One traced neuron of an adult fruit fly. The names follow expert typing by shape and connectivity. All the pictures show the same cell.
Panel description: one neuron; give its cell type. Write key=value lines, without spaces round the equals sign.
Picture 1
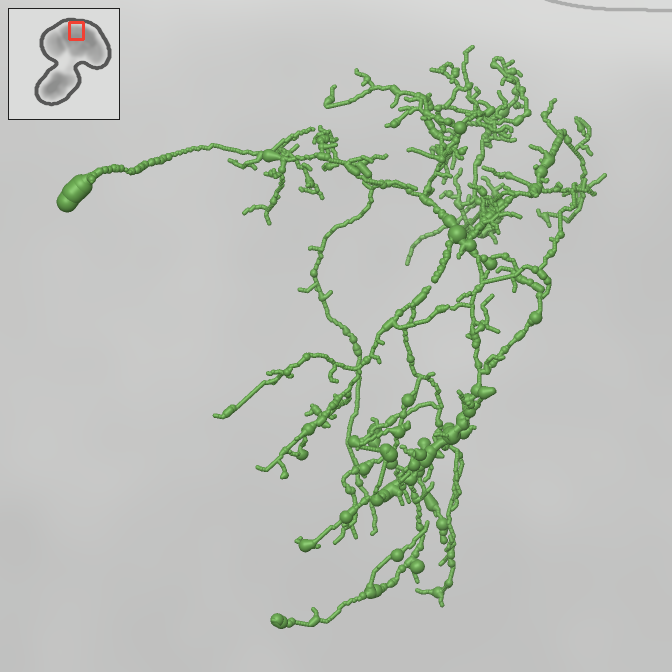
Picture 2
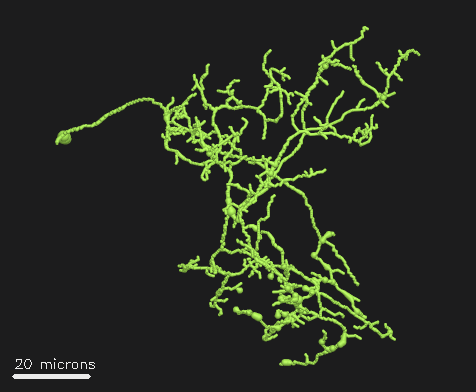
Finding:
cell_type=CRE043_a1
